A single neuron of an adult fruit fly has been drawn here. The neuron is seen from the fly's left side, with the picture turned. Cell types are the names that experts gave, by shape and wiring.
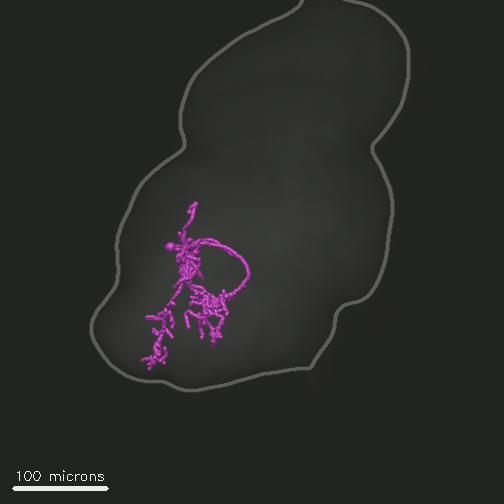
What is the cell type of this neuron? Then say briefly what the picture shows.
Its cell type is CRE092. This is a central-brain intrinsic neuron. From top to bottom in the picture it spans about 180 microns. In this view it is taller than it is wide.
